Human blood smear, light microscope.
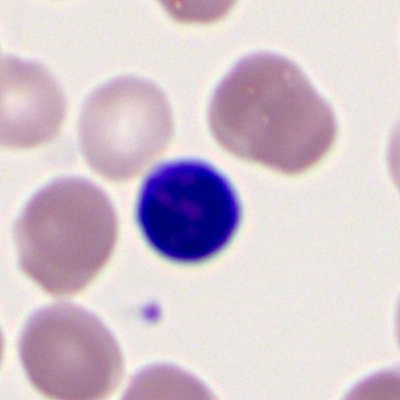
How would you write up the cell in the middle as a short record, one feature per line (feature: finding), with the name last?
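Outline: round and smooth.
Chromatin: dense, deep blue-purple.
Cytoplasm: a very thin rim around the nucleus at most.
Nucleoli: none you can see.
Name: lymphocyte.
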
